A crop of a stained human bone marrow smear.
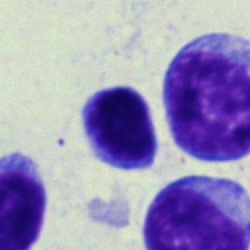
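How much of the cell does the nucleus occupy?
Almost the whole cell.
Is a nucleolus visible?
No, none can be seen in the nucleus.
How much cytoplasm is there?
Scant, at most a barely visible thin rim, and no granules are visible in the cell.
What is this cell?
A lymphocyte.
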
